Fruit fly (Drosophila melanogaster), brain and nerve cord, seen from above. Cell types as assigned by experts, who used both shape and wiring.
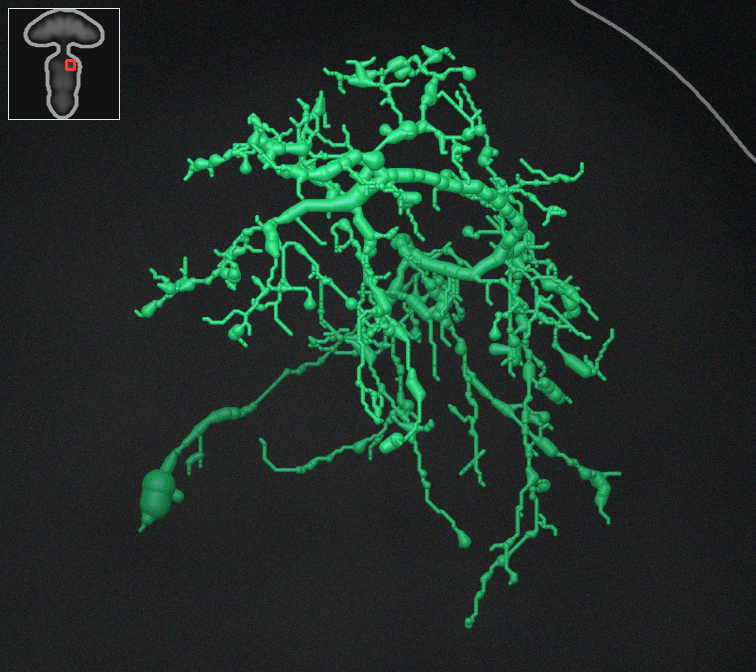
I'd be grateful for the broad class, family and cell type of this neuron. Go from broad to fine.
nerve-cord intrinsic neuron; hemilineage 13A; IN13A021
